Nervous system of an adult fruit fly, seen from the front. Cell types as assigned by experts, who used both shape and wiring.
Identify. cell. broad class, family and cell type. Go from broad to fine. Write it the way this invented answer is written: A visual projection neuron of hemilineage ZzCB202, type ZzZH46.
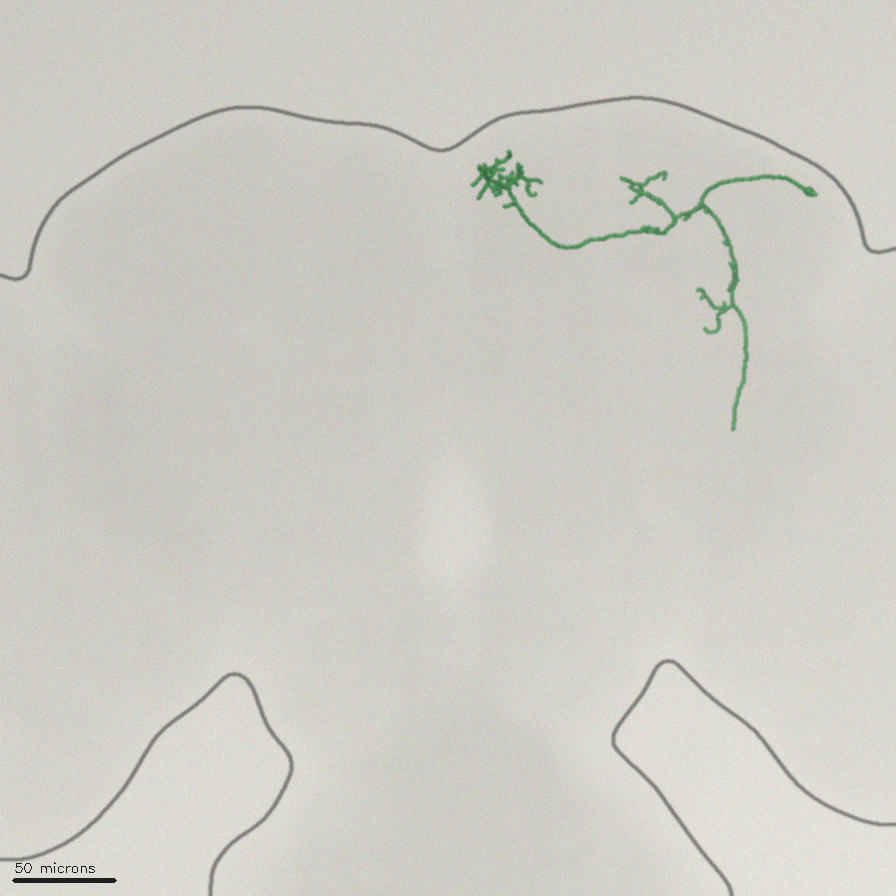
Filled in: A central-brain intrinsic neuron of hemilineage SLPpl1, type CB3118.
